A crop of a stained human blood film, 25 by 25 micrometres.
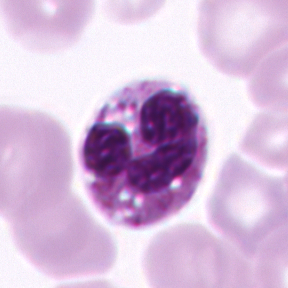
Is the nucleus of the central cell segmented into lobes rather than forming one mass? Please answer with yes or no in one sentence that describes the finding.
Yes, the nucleus has been split into separate lobes or segments.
